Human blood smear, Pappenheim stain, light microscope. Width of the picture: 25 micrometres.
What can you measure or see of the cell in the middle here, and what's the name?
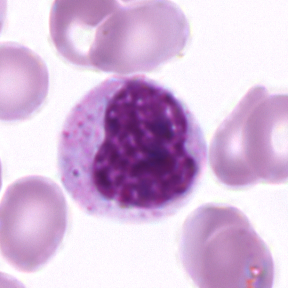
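Measured across, the cell is about 12 micrometres. Its nucleus, about 11 by 9 micrometres, fills about 60% of the cell's area and lies toward the right. The nucleus is indented, giving it a bean-like shape. The chromatin is dark purple and clumped, with paler gaps between the clumps. The band of cytoplasm is widest on the left side, and sparse, fine pinkish-purple granules are scattered through it. The cell is a metamyelocyte.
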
